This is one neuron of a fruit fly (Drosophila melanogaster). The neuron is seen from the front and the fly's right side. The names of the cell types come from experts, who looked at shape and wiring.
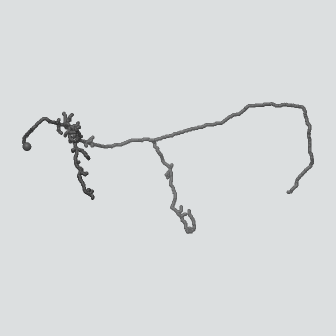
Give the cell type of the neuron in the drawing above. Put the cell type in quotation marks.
"TmY9b"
